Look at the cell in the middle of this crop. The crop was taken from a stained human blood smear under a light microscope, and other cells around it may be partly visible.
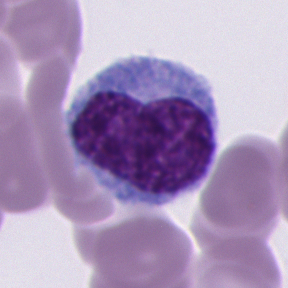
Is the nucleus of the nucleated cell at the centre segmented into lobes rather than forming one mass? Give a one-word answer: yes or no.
No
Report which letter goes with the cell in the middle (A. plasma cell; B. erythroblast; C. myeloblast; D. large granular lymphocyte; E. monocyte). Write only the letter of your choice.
E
